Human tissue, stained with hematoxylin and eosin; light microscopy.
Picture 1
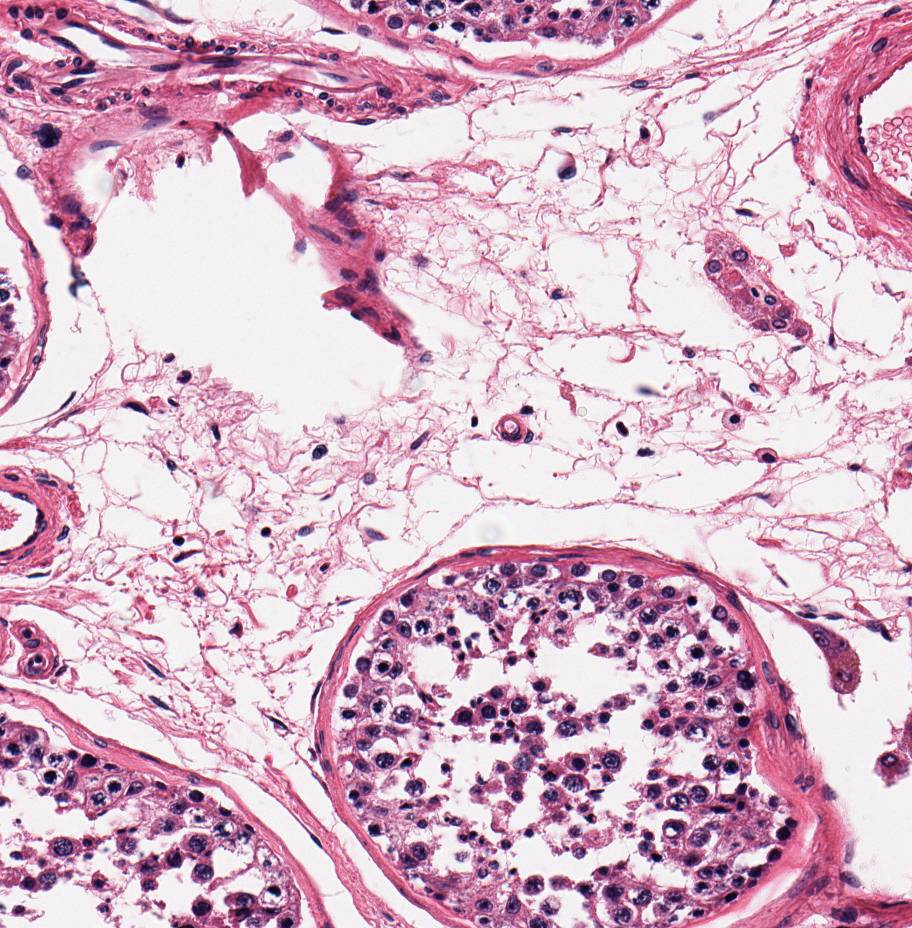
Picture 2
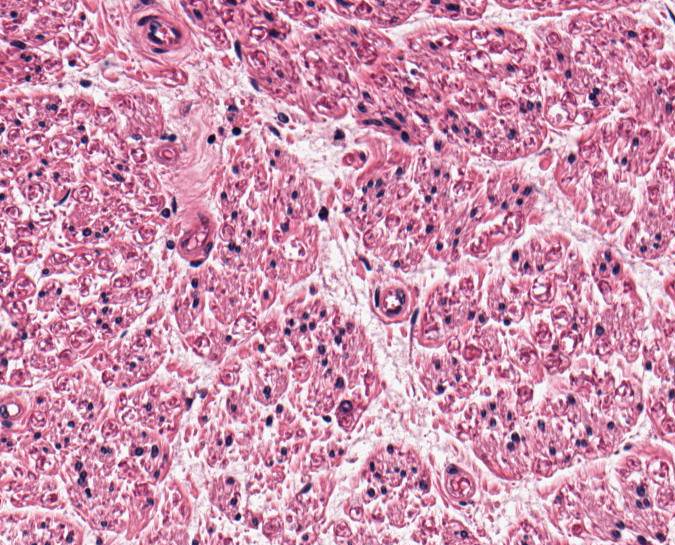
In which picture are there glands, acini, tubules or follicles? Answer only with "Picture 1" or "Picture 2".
Picture 1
